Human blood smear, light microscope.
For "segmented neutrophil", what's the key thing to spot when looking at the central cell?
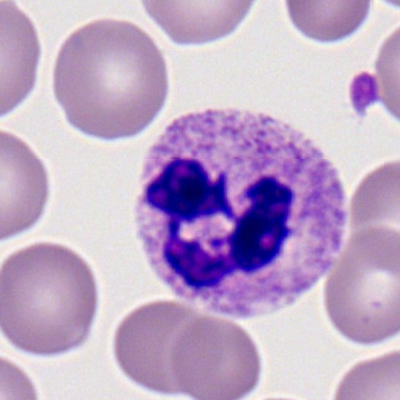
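The central cell is a segmented neutrophil, and what the picture shows fits that name. Its outline is round and smooth, and its nucleus is divided into three lobes, with dark purple, densely clumped chromatin. Fine lilac granules are scattered evenly through the cytoplasm.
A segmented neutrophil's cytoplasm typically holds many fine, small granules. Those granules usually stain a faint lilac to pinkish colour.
Both points match the granules in this cell, and nothing in the picture goes against the name.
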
